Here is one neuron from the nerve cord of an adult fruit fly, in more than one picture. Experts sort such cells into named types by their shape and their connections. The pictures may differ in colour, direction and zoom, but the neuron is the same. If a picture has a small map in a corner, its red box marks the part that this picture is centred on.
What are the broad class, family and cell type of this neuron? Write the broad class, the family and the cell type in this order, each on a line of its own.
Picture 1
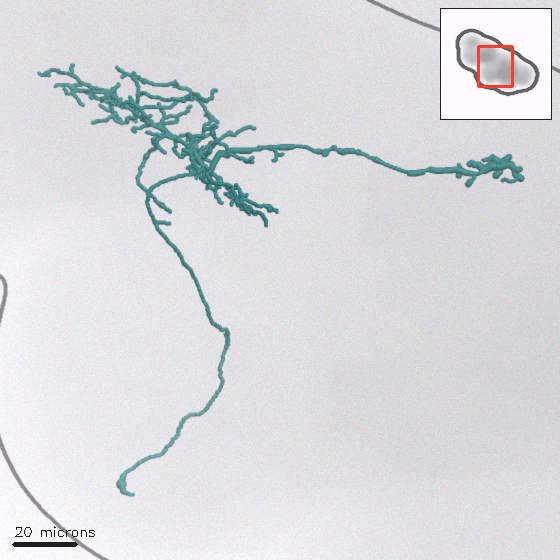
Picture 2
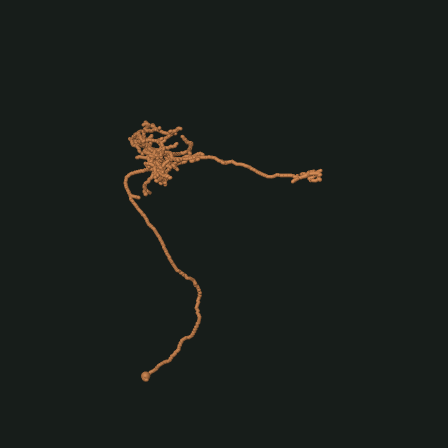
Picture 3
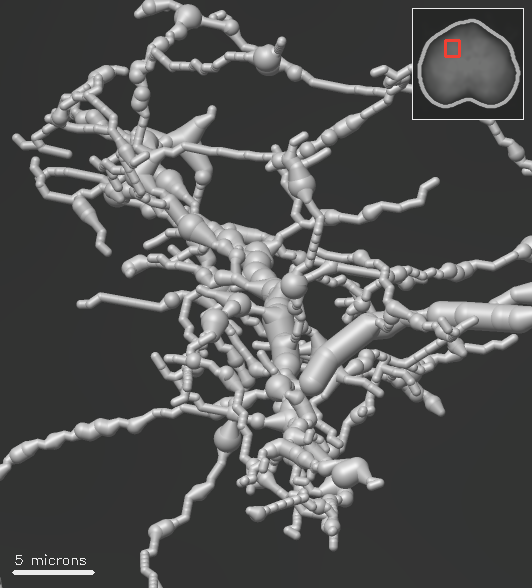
nerve-cord intrinsic neuron
hemilineage 06A
IN06A070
